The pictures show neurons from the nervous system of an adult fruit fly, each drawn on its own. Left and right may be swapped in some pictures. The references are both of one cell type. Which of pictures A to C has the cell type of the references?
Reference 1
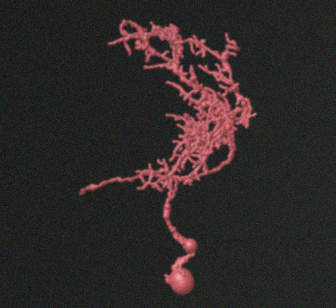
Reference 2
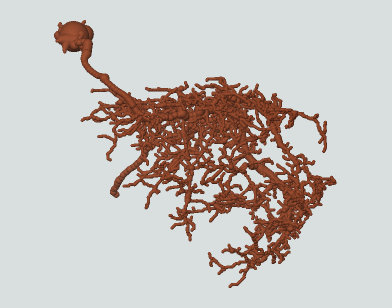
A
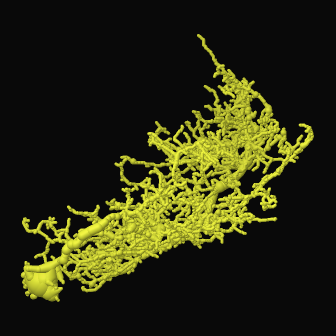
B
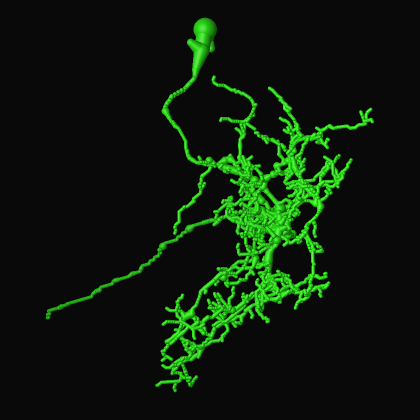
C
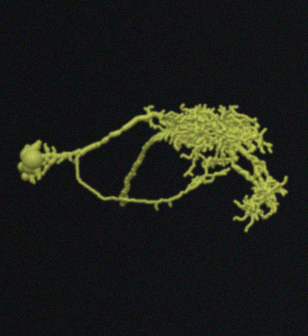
Picture B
